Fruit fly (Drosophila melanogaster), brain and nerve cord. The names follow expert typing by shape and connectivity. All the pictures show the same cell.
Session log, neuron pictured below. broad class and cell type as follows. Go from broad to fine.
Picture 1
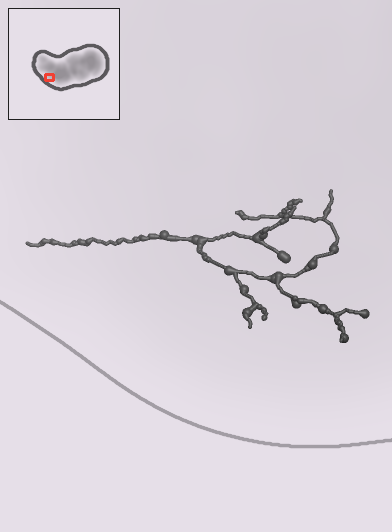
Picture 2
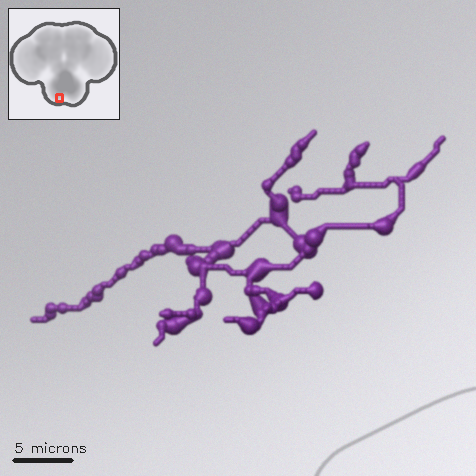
sensory neuron entering the nerve cord; SNxx33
